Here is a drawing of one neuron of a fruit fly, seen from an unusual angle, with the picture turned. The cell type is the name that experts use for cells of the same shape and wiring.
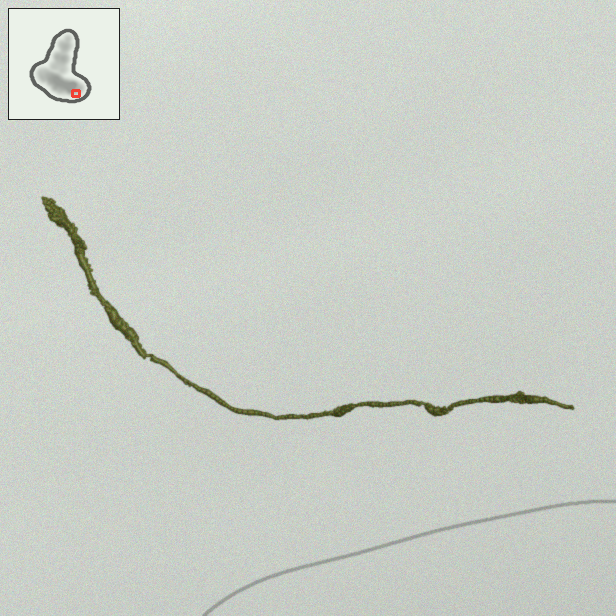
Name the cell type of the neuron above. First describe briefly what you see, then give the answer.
No cell body is drawn. As drawn here it is wider than it is tall. Its broad class is photoreceptor or other optic-lobe sensory neuron. The cell type is R8y.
